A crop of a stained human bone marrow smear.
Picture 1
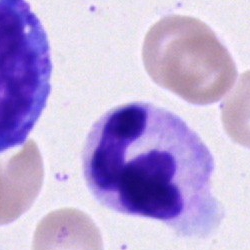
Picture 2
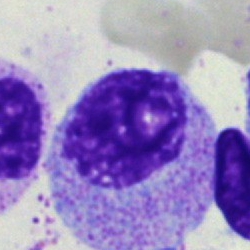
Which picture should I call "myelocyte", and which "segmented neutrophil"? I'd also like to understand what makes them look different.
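First picture: segmented neutrophil; second picture: myelocyte. In the neutrophil the chromatin is dense and dark purple, with no nucleoli showing.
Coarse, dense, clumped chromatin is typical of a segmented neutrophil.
Its outline is roughly round to oval, and a pale bluish bulge sticks out at the lower right. The myelocyte has a smooth, round to oval outline, pale blue-grey cytoplasm without vacuoles, and a pale rounded area in the upper right part of its nucleus. Don't be thrown by the neighbours: a larger, darker-staining nucleated cell is partly in view at the left edge of the first picture, and a dark elongated nucleus of another cell lies against the myelocyte's right edge.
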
